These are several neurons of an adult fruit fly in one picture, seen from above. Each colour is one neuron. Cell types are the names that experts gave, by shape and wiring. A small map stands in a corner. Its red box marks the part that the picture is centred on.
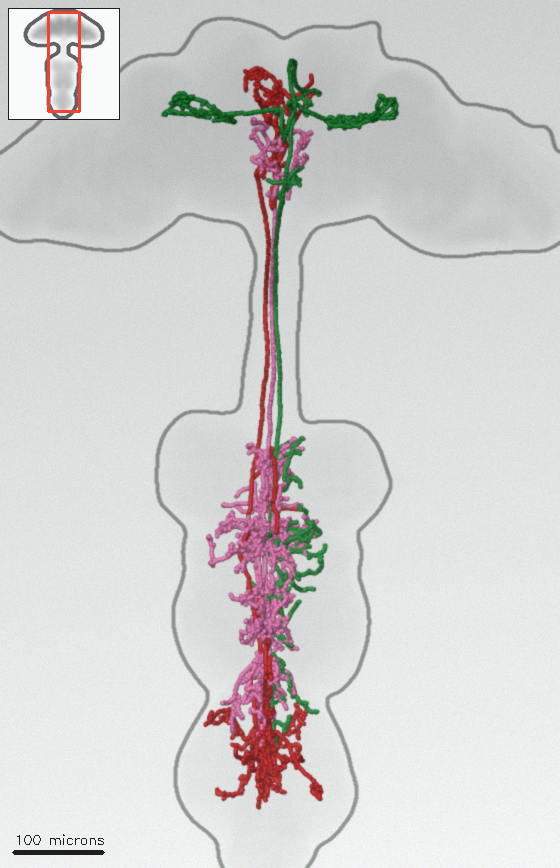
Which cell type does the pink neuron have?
AN05B006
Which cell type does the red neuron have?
AN05B097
